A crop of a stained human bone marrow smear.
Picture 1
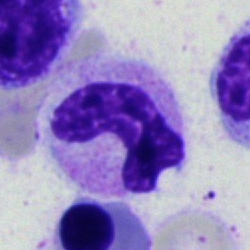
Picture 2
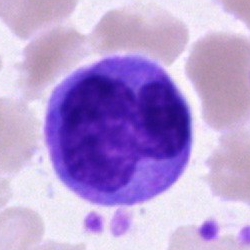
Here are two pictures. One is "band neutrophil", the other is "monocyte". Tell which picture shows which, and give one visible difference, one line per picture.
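Picture 1 shows a band neutrophil: The cytoplasm is abundant and pale pinkish-lilac.
Picture 2 shows a monocyte: The nucleus fills most of the cell.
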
